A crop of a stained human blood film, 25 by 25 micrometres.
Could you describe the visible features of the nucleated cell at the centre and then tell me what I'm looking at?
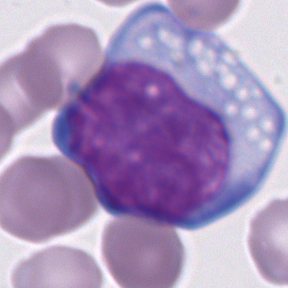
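An irregular outline with several angular corners encloses pale blue cytoplasm. Many small clear vacuoles occupy the upper right of that cytoplasm, which contains no coarse coloured granules. It is a myeloblast.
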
